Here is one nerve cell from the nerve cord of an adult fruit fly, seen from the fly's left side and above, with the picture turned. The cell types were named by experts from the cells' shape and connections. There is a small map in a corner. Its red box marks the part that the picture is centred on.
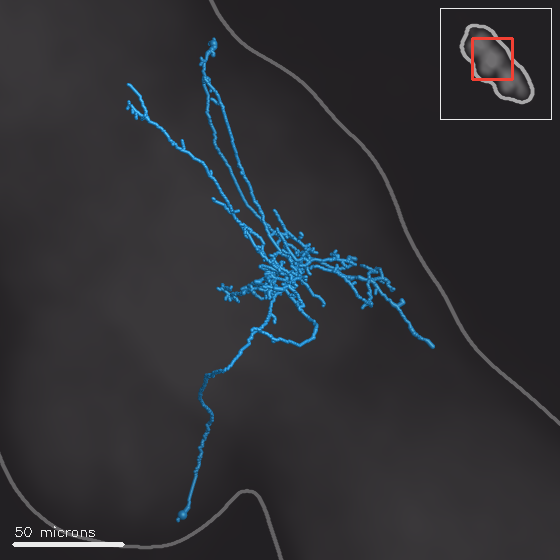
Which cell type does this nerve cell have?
IN06A054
